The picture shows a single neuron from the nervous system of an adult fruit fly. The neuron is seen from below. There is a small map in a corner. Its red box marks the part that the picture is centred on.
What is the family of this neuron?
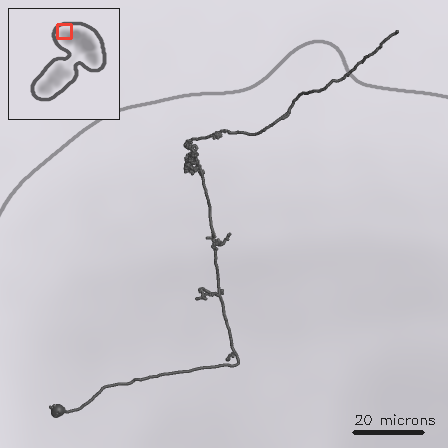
C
